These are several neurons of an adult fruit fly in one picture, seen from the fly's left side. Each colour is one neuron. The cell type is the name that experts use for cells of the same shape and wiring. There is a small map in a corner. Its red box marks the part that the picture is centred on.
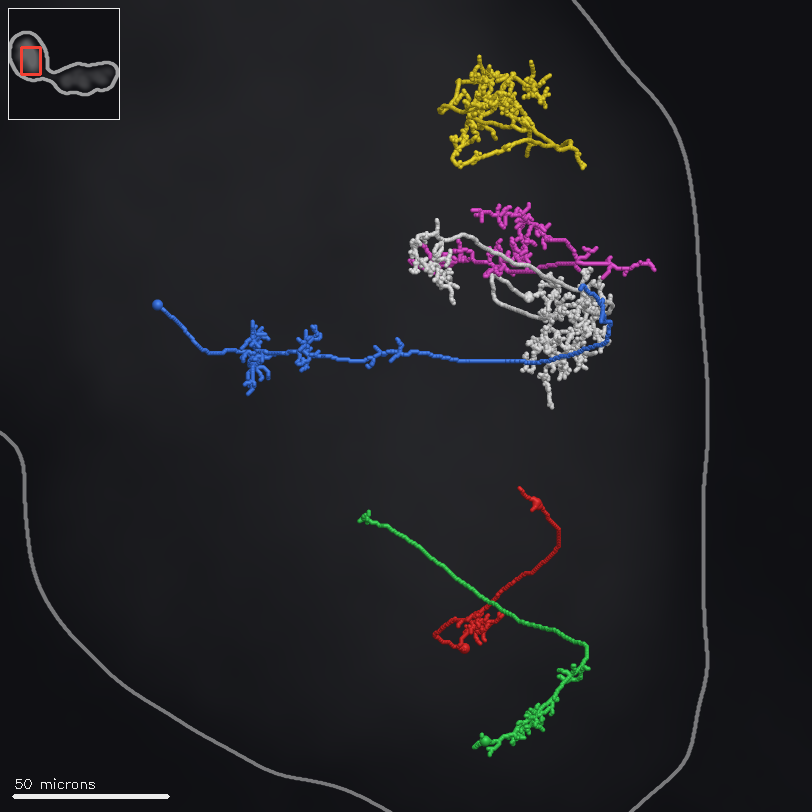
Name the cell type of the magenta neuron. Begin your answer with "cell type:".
cell type: TmY5a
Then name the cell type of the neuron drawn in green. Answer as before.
cell type: Tm20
